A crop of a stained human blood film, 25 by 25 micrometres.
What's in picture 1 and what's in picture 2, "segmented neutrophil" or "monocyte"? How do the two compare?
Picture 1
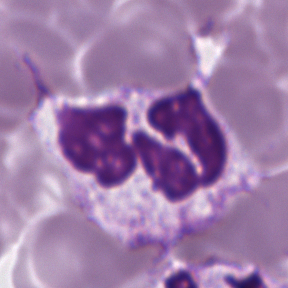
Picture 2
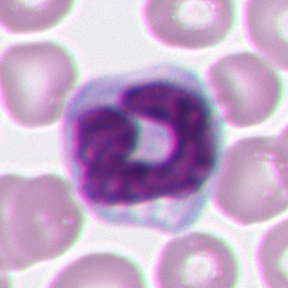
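The segmented neutrophil is in picture 1 and the monocyte in picture 2. In picture 1 the nucleus is split into separate lobes; in picture 2 it is folded and curves around a pale central area.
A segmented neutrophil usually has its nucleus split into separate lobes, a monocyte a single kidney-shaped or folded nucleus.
The monocyte's cytoplasm is pale greyish blue and forms a rim on all sides of the nucleus; the neutrophil's holds fine pinkish-violet granules.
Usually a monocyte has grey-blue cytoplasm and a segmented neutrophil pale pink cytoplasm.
Chromatin is dense and dark purple with small paler spots in picture 1, dark purple and mottled in picture 2.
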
